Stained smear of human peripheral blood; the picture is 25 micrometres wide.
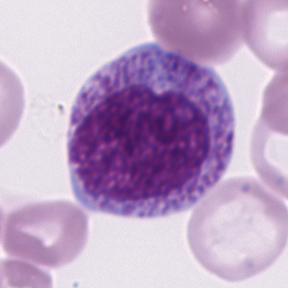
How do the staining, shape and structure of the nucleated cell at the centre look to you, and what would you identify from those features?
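Its nucleus fills most of the cell, lying slightly toward the lower left. The moderate rim of cytoplasm, pale blue at the cell edge, is crowded with numerous dark purple granules. At the notch above the nucleus sits a small pale cytoplasmic zone. The cell is about 15 micrometres across. This is a promyelocyte.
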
